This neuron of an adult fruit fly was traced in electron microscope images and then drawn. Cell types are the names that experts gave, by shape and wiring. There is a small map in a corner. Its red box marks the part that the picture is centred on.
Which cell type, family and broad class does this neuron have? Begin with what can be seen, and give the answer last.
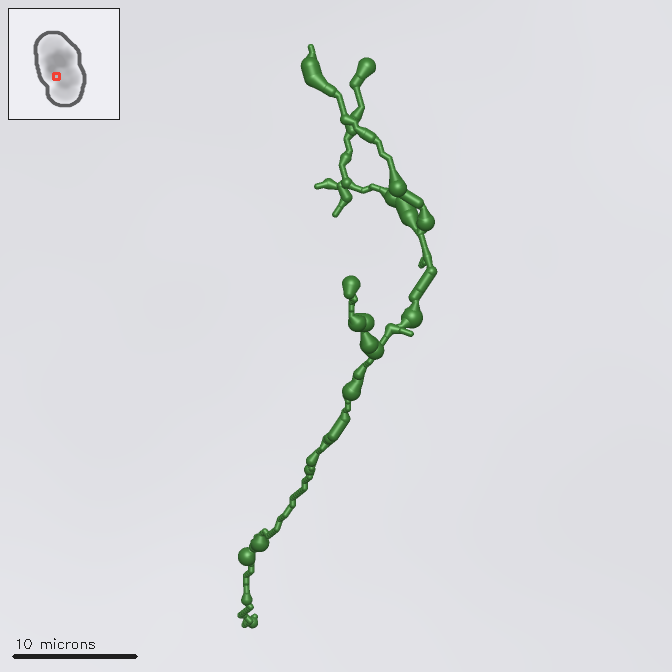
No cell body is drawn. By the scale bar it is about 50 microns tall in this view. It has a dozen or fewer branch ends. It is of cell type JO-ED1. Its family is called class mechanosensory. This is a sensory neuron entering the brain.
